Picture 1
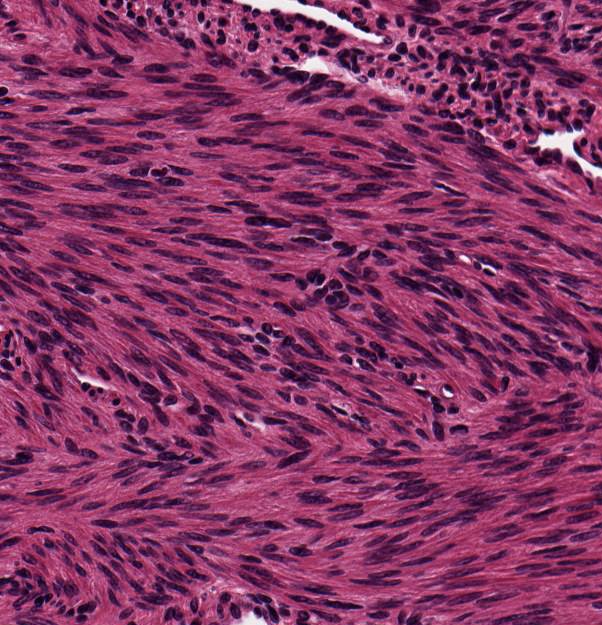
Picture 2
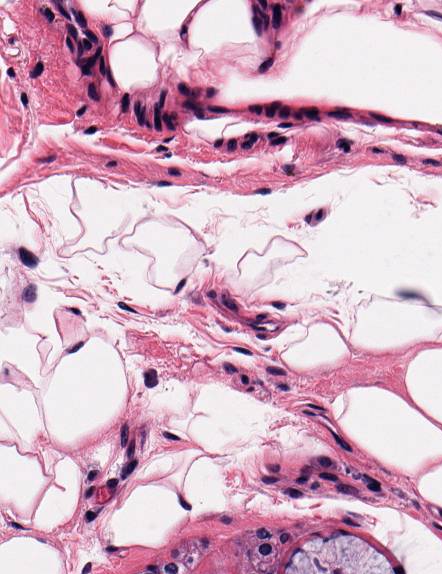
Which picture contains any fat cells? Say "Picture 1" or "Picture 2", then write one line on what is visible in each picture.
Picture 2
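In picture 1: No fat cells are seen in the field.
In picture 2: Some small, flattened dark nuclei sit at the rims of the empty fat spaces rather than in their centres.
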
